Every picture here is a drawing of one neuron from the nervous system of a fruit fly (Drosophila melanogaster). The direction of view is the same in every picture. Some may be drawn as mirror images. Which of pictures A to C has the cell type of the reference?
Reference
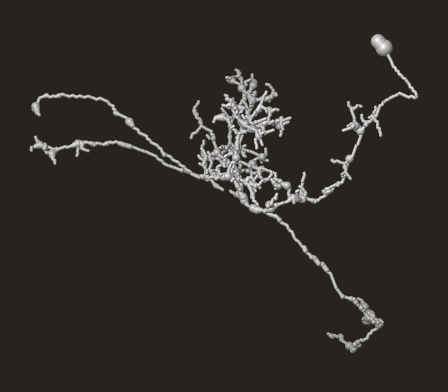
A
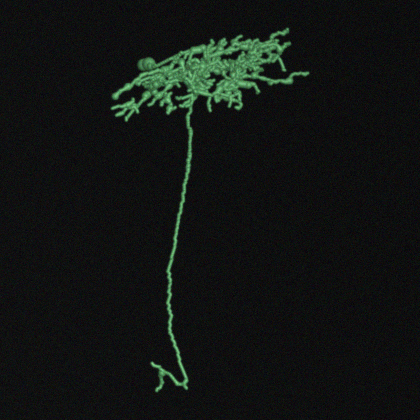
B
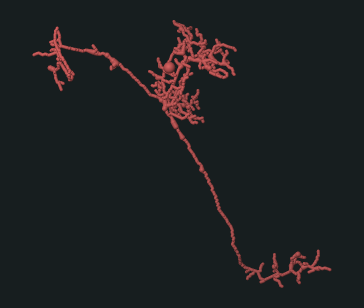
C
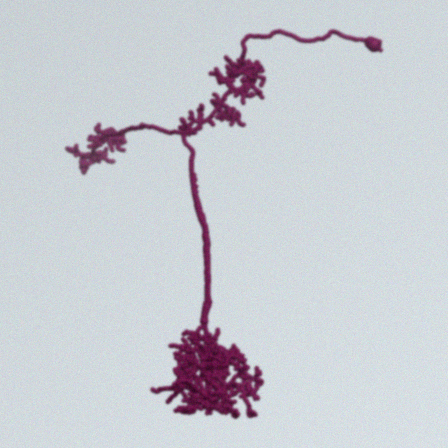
Picture A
